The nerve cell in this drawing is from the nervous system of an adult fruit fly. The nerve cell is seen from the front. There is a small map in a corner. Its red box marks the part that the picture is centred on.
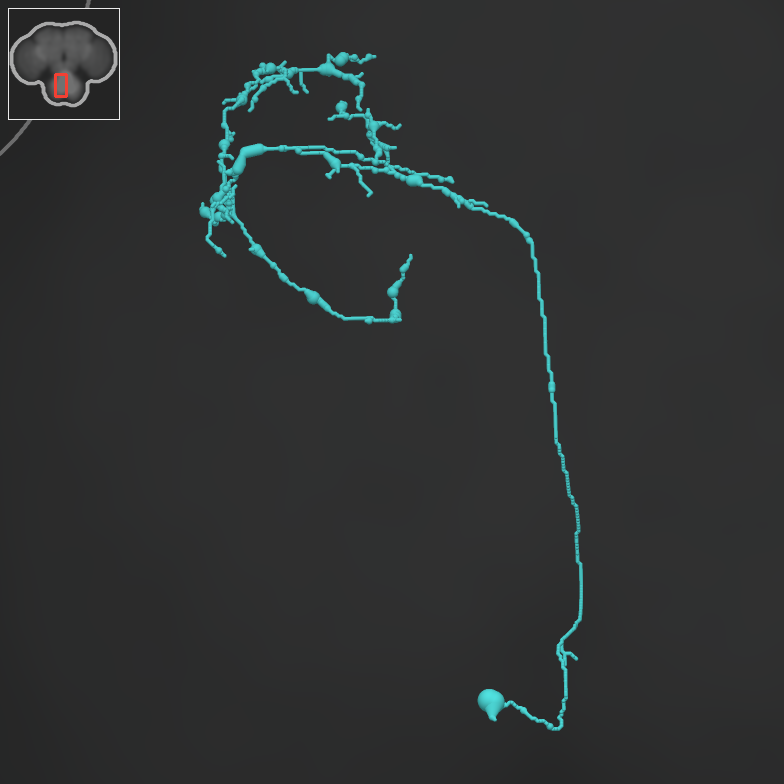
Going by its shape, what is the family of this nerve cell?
hemilineage 02A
